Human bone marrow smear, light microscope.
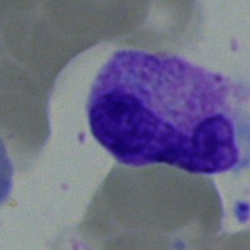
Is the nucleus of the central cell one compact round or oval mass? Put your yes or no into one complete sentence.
No, its nucleus is not round or oval; it is a lobeless curved band.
